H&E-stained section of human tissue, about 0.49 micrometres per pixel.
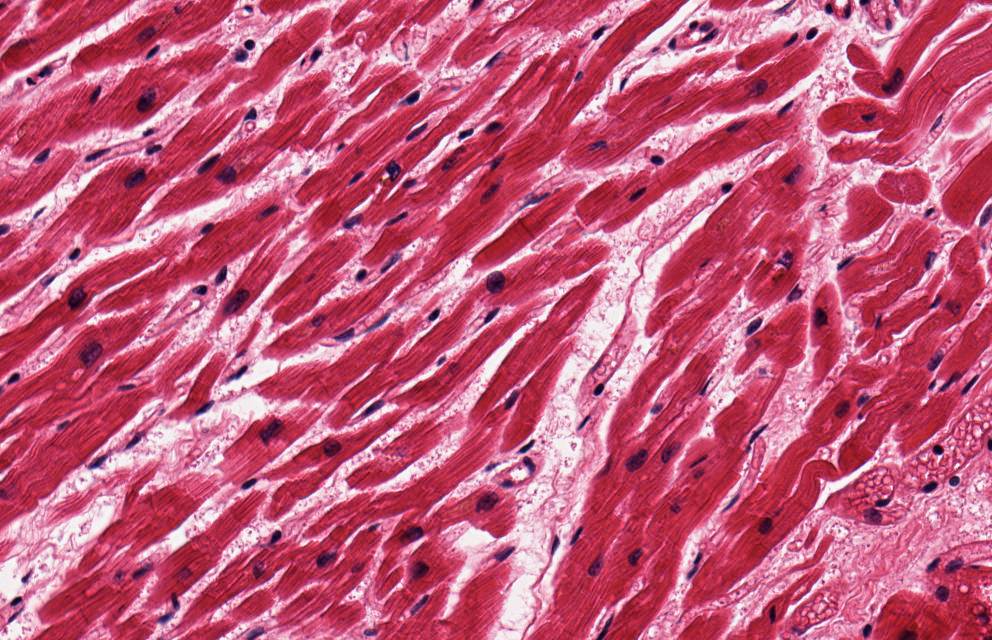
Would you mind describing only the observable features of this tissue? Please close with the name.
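The muscle fibres branch and join neighbours rather than running as separate unbranched cylinders. Pale, loose connective tissue between them holds small, dark, elongated nuclei. This tissue is the left ventricle of the heart.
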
